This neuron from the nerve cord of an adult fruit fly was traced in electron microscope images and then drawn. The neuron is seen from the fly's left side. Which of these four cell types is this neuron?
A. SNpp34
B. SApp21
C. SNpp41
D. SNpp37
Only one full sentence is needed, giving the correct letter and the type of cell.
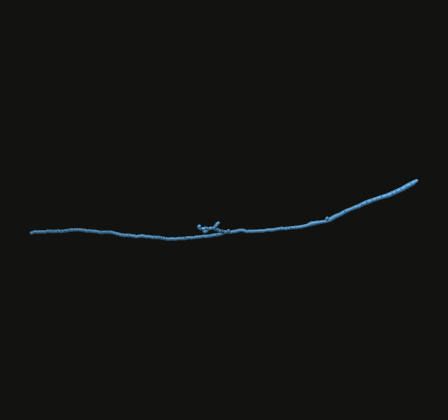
The neuron is typed as SNpp34, which is listed in option A.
